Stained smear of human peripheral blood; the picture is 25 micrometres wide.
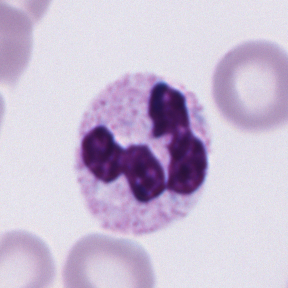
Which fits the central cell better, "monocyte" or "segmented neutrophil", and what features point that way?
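It is a segmented neutrophil.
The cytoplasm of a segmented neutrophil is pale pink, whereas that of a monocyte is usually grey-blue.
Here the cytoplasm is pale pinkish-lilac, not grey-blue. Fine pinkish-violet granules are scattered evenly through it, and it contains no vacuoles. The chromatin is dense, dark purple and coarsely clumped, and the cell measures about 14 by 12 micrometres.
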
